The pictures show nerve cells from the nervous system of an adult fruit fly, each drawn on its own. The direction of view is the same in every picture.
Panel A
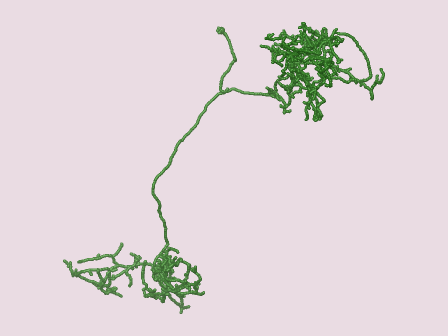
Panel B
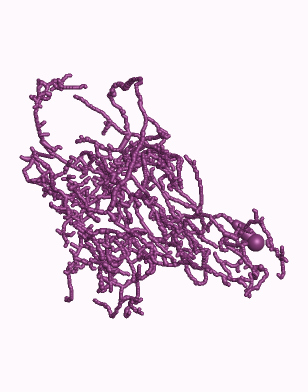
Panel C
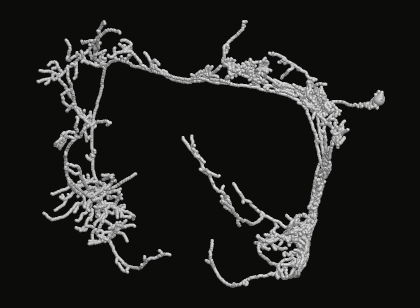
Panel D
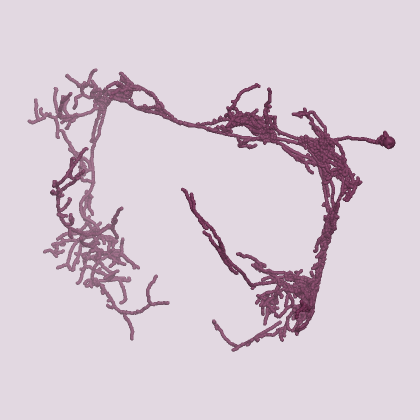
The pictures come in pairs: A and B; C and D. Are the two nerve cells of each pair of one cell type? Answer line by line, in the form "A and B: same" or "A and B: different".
A and B: different
C and D: same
